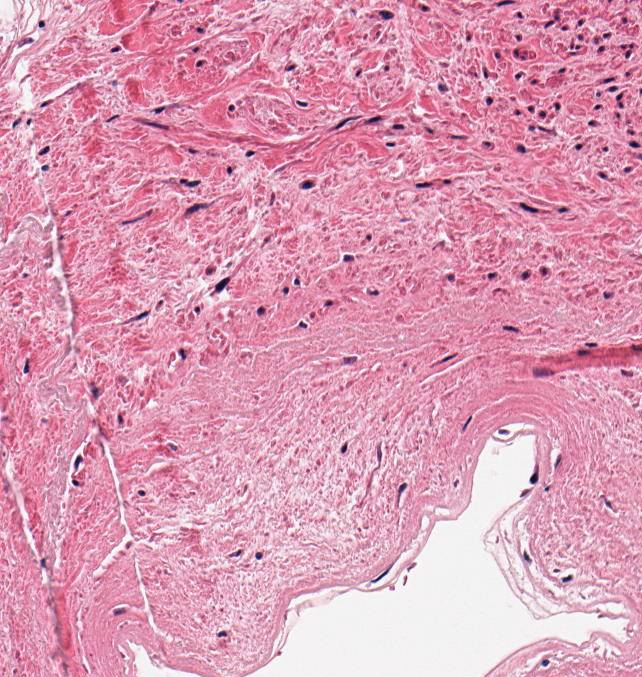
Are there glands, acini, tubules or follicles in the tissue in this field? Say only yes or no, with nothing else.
No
